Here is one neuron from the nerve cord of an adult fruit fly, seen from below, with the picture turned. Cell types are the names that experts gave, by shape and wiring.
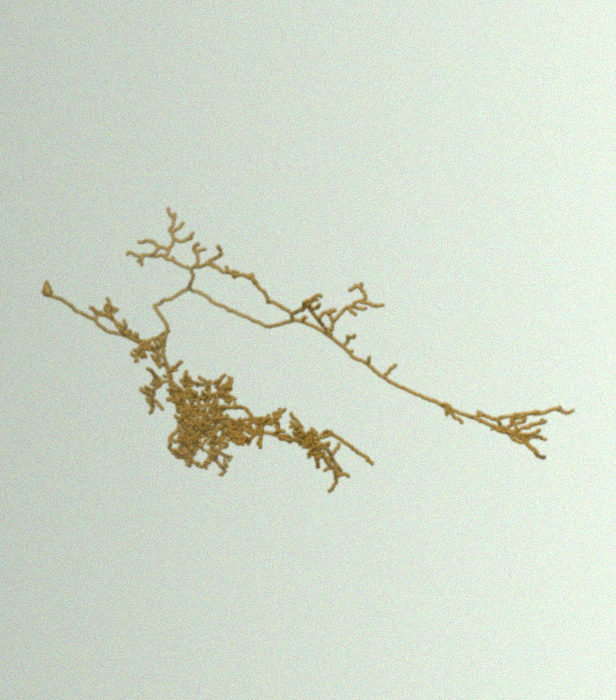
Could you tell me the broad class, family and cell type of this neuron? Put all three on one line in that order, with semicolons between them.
nerve-cord intrinsic neuron; hemilineage 07B; IN07B012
